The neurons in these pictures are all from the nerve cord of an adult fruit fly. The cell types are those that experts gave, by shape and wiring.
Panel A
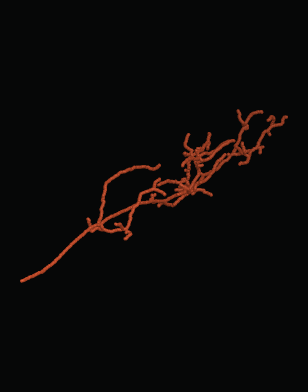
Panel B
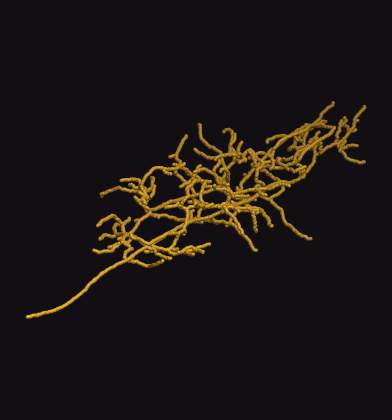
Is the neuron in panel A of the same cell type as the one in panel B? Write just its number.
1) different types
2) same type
1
